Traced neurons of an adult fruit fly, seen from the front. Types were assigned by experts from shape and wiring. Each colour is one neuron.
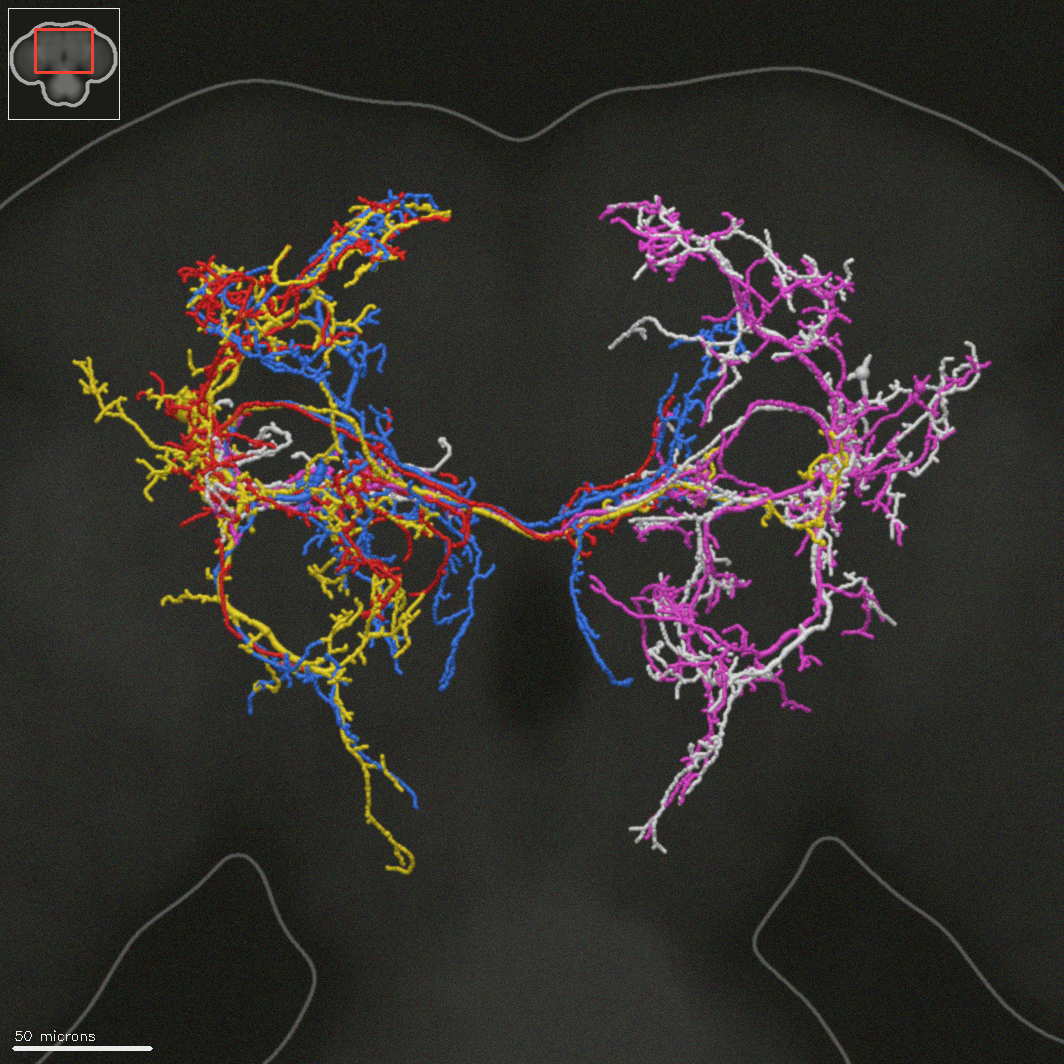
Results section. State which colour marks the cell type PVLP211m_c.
yellow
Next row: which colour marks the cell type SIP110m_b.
blue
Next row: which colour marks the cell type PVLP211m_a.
magenta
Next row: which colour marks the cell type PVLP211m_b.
white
